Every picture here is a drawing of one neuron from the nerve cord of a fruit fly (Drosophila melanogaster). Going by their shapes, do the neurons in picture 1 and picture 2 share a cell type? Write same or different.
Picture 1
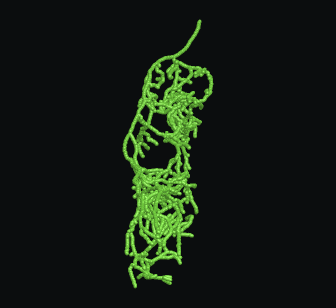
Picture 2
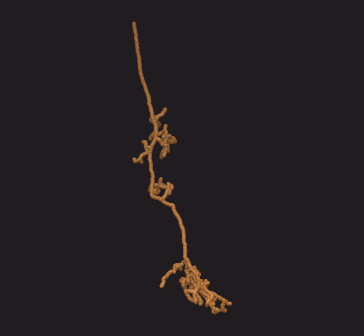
different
